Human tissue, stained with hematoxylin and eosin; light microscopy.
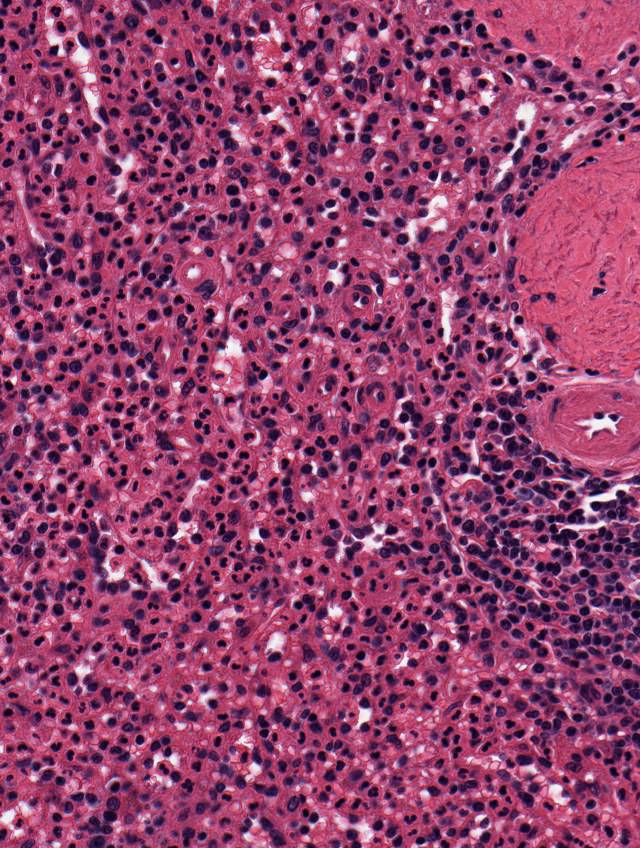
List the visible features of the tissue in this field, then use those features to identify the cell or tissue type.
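Dense cellular sheet filling nearly the whole field; no fat. Lower right: small dark round nuclei more tightly packed, so this area is darker than the rest. Centre: scattered larger cells with paler nuclei and more abundant pink cytoplasm. Small clear slit-like spaces among the cells, mostly left and central. Tissue: spleen.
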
